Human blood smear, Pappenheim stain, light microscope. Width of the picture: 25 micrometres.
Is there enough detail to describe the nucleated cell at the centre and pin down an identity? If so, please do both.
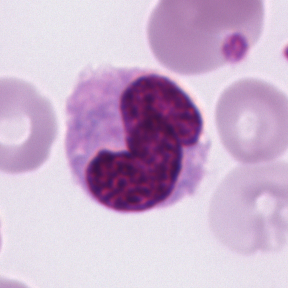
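Roughly round in shape, this nucleated cell has an edge that turns faintly ragged at the upper left. Its bent nucleus lies toward the right side. The broadest band of cytoplasm is on the left of the nucleus. That cytoplasm carries only a faint, fine dusting, without coarse granules. It is a band neutrophil.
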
